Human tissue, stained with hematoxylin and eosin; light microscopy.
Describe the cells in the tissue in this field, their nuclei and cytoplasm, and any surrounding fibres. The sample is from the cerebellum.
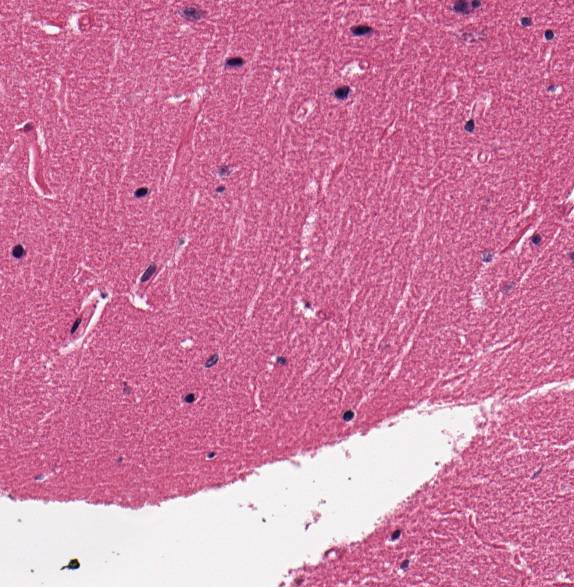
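A uniform, finely fibrillary pink matrix makes up most of the field, and cells within it are sparse. The scattered nuclei are small, round and darkly stained, showing little or no visible cytoplasm around them. They lie singly and widely spaced, not in clusters or rows. A few thin-walled small vessels, with elongated nuclei in their walls, are present, clearest toward the left side.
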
